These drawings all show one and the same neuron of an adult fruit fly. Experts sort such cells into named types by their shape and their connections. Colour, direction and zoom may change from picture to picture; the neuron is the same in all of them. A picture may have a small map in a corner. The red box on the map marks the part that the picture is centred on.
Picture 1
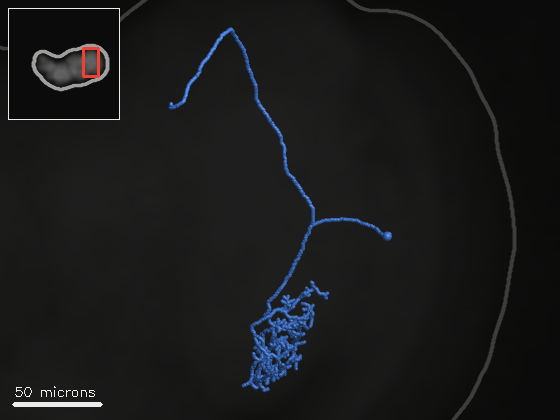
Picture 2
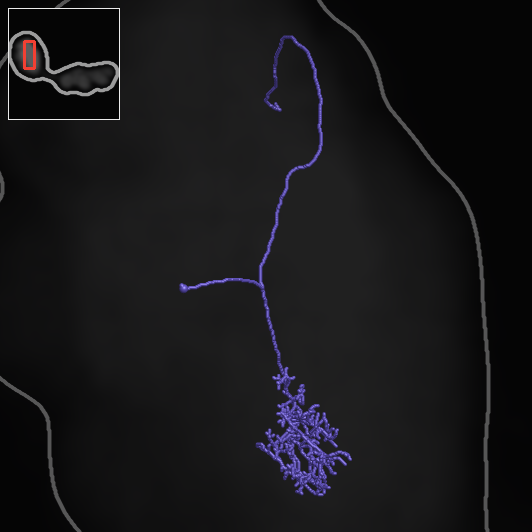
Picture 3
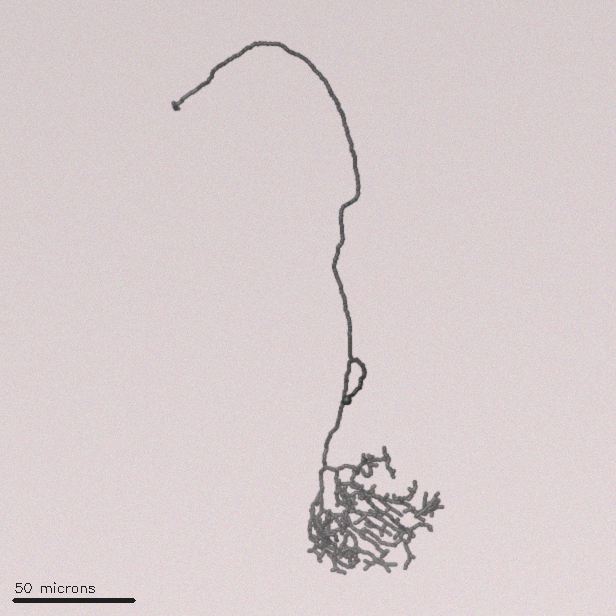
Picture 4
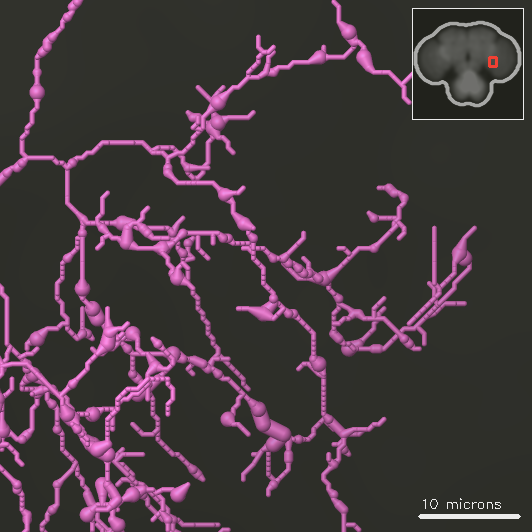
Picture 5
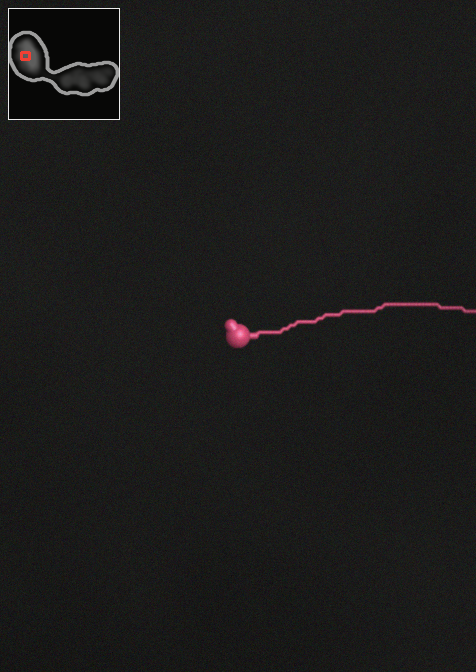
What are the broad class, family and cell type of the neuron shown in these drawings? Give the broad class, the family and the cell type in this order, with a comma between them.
visual projection neuron, LC, LC28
